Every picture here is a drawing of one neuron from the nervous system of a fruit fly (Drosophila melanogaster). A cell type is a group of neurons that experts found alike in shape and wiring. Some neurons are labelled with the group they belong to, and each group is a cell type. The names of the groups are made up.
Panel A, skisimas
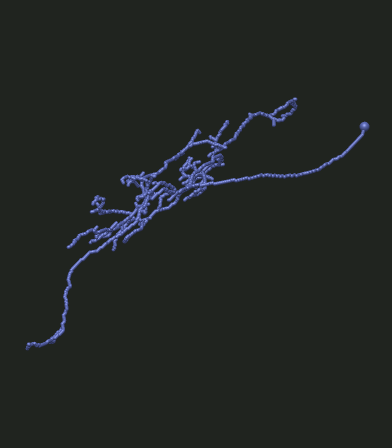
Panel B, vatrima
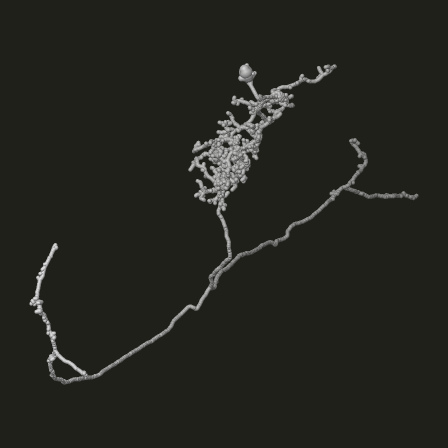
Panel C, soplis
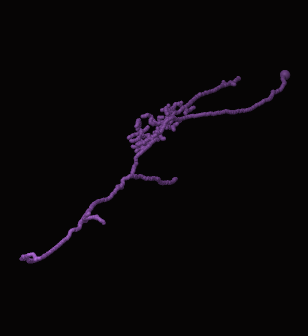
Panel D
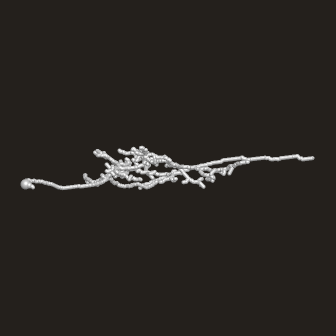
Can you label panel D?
skisimas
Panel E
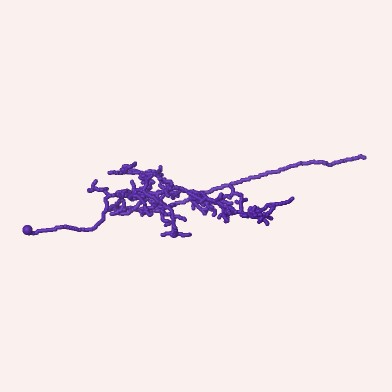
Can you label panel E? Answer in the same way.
skisimas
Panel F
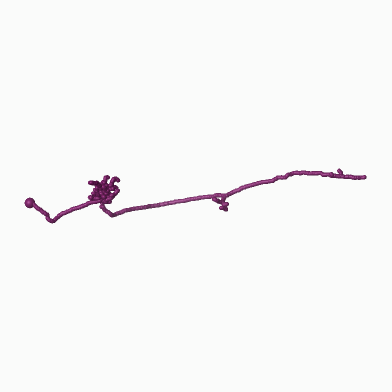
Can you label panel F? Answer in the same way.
soplis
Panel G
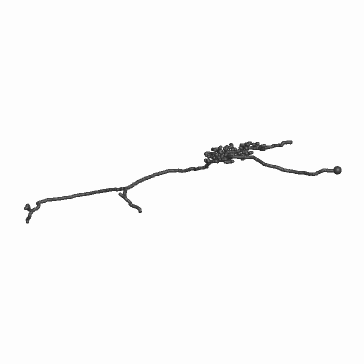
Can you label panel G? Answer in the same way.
soplis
